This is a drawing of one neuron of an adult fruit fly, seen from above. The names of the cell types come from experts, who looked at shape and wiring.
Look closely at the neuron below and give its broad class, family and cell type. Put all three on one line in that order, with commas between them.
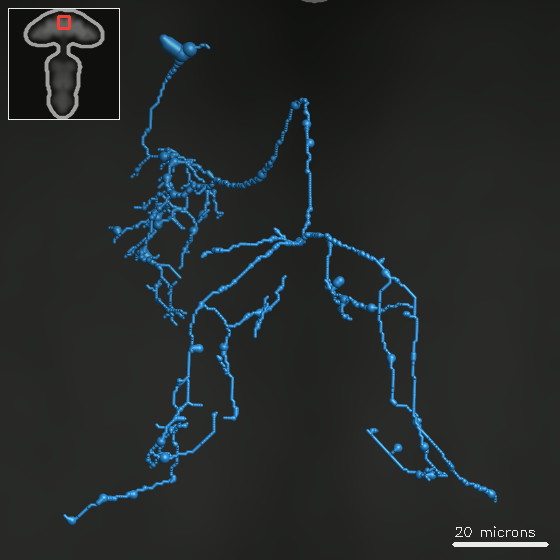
central-brain intrinsic neuron, hemilineage FLAa3, CB1024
